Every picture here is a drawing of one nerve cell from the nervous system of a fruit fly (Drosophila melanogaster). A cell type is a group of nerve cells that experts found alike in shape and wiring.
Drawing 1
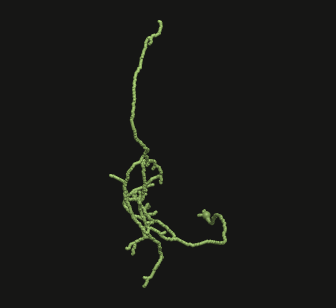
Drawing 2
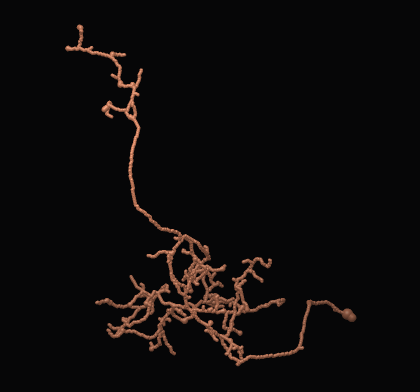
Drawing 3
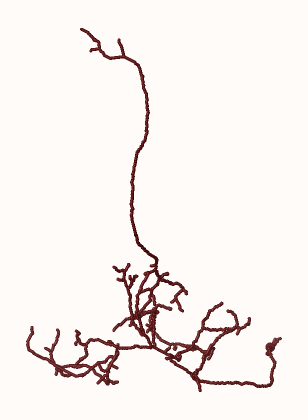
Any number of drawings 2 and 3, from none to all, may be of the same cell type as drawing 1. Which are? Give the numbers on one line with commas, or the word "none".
2, 3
